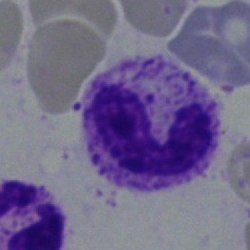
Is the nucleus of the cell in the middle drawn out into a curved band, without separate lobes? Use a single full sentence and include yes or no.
Yes, within this cell the nucleus runs as one curved band without separate lobes.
